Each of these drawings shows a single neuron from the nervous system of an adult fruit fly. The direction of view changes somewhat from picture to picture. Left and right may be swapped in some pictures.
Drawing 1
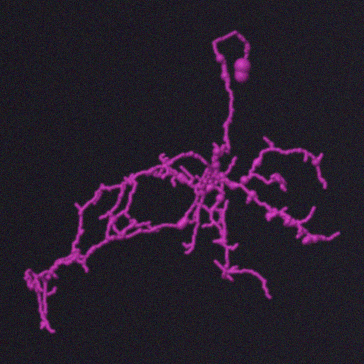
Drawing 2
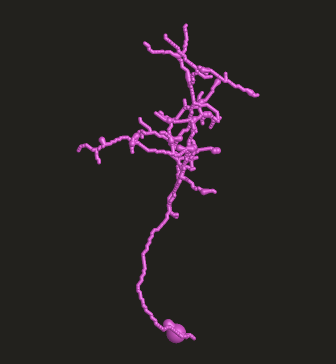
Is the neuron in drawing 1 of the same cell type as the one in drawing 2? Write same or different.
different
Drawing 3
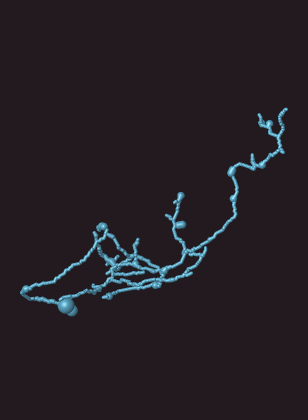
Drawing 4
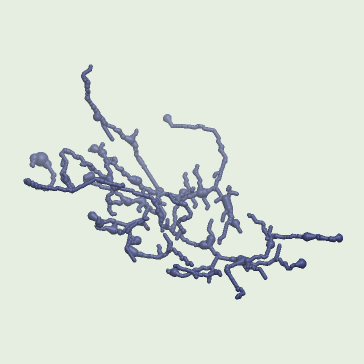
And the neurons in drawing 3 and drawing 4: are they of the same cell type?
same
